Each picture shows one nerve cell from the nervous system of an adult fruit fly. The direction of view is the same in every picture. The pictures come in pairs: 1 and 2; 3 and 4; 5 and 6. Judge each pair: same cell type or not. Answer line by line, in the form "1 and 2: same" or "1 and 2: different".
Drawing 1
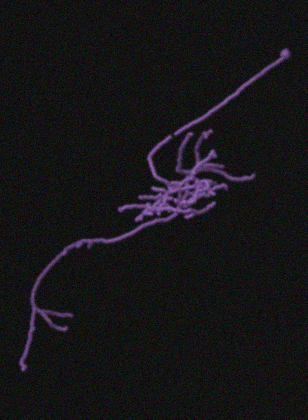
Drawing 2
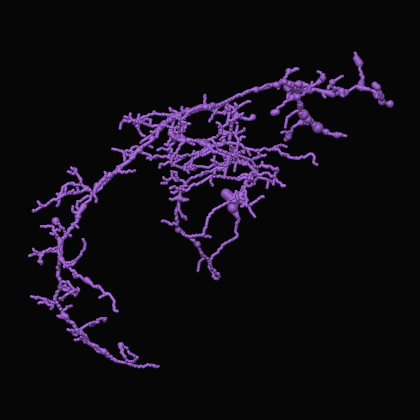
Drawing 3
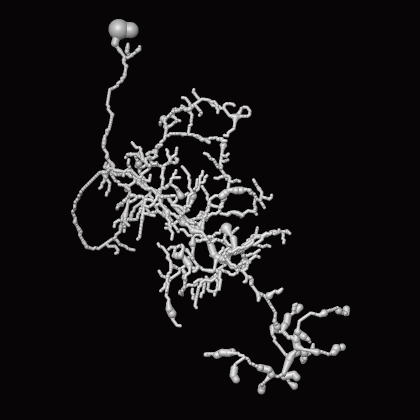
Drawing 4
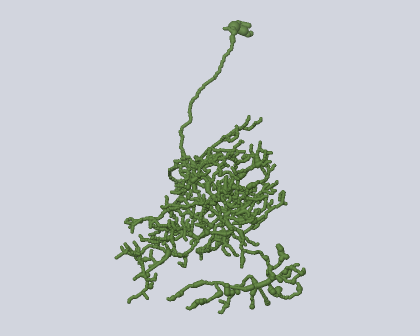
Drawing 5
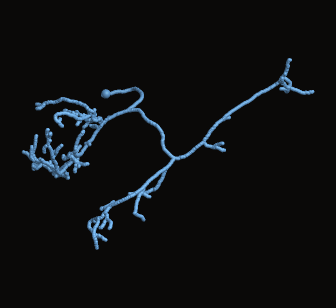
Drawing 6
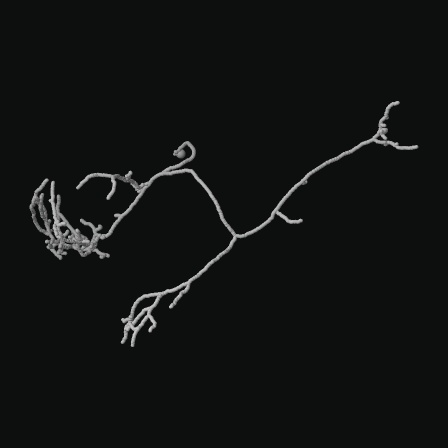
1 and 2: different
3 and 4: same
5 and 6: same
